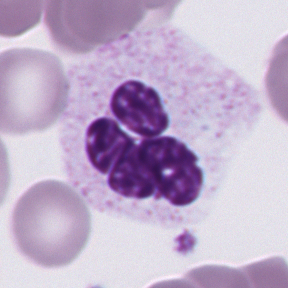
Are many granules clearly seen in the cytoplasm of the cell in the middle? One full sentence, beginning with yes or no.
Yes, visible granules are present in great number in its cytoplasm.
